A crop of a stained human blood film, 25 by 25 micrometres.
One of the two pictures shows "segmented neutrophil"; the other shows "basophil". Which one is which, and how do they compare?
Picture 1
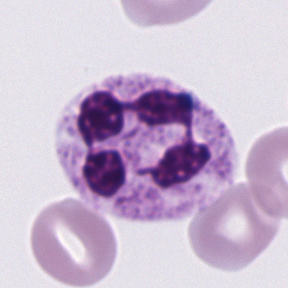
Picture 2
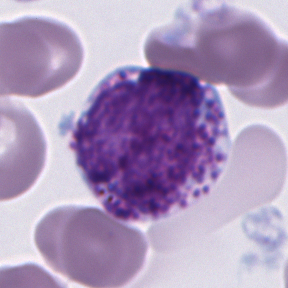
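Picture 1 shows the segmented neutrophil, and picture 2 shows the basophil. Look first at the nucleus: in picture 1 it is split into four separate lobes, linked by thin threads of nuclear material and set in a loose ring around a central area of cytoplasm, with dark purple, coarsely clumped chromatin. In picture 2 you cannot make out the nucleus's outline, because coarse dark purple granules lie over it.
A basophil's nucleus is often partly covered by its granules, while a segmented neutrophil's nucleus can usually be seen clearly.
Now the granules: picture 2 is packed with them, though they grow sparser towards the right-hand edge, and the cytoplasm showing between them is pale and nearly colourless.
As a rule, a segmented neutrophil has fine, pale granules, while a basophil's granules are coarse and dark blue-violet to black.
The cell in picture 1 measures about 15 by 13 micrometres.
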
